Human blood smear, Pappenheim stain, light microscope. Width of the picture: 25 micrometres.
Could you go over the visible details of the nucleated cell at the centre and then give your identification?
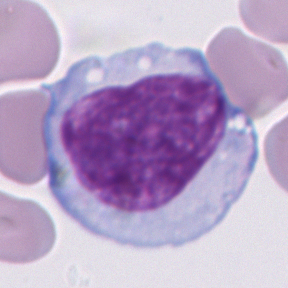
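See how the nucleus is a broad oval with no lobes, about 15 by 11 micrometres, sitting off-centre toward the upper left. It takes up about 50% of the cell's area, and the whole cell is about 19 micrometres across. The widest band of cytoplasm is below the nucleus, and a few small clear round vacuoles sit in the cytoplasm above it. This one's a myeloblast.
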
